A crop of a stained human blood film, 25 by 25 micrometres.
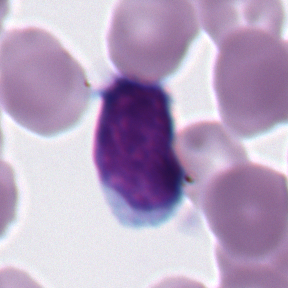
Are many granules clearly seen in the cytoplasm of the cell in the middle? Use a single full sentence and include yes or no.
No, not a single granule can be seen in its cytoplasm.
